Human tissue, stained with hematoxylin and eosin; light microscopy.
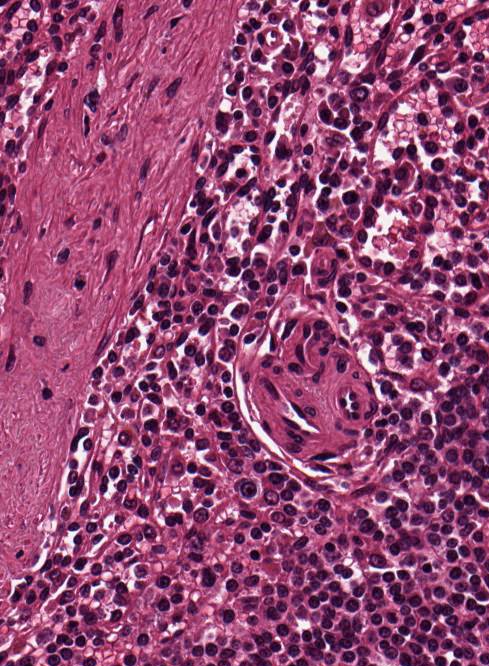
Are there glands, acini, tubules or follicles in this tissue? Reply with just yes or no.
No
